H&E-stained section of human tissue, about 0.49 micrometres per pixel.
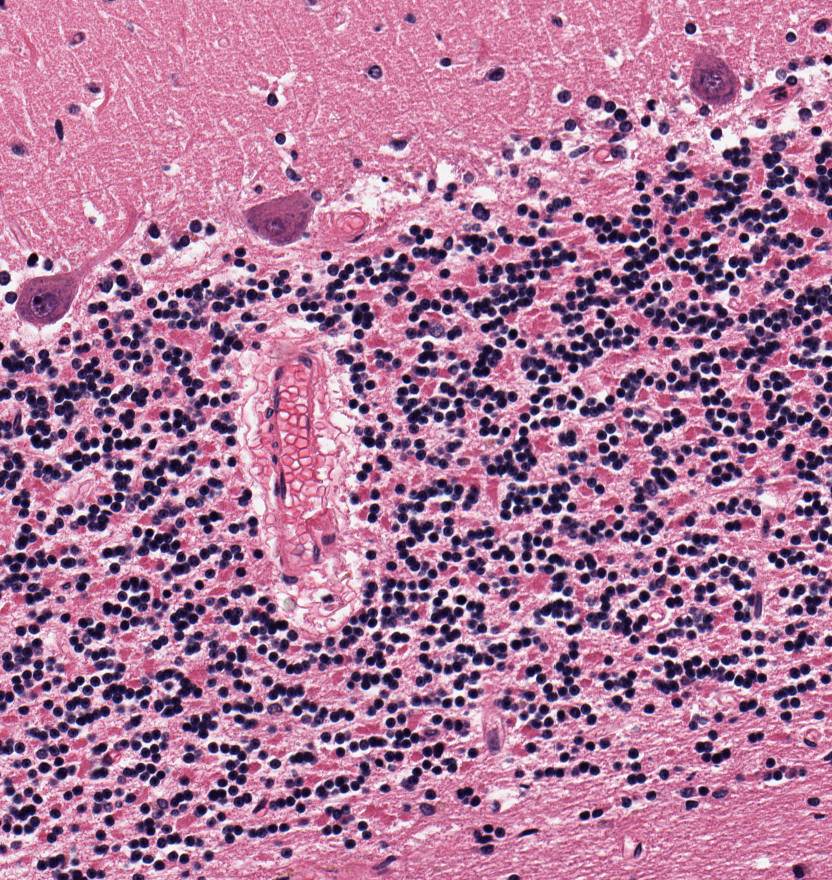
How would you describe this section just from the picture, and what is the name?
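Notice three large Purkinje cells with abundant purplish cytoplasm, in a single row where the two layers meet. The lower layer is crowded with small, round, dark granule cell nuclei showing almost no visible cytoplasm, and small pink cell-free islands lie scattered among them. It's cerebellum.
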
